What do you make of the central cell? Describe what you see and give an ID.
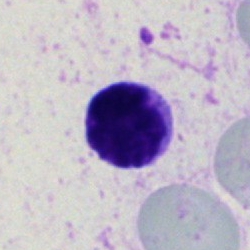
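Let me see: the nucleus takes up nearly the whole cell. Around it, the cytoplasm is a very thin rim at most. I can't find any nucleoli, and no granules show in that rim of cytoplasm. This is a lymphocyte.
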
